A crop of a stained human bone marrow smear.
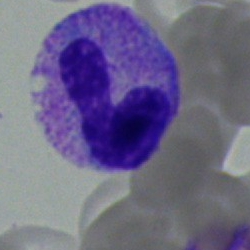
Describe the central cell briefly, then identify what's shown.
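Inside a roughly round outline, the nucleus is bent into a curved U or V shape whose open side faces upward. Its chromatin is dark purple and dense, and no nucleoli can be seen. This cell is a band neutrophil.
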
